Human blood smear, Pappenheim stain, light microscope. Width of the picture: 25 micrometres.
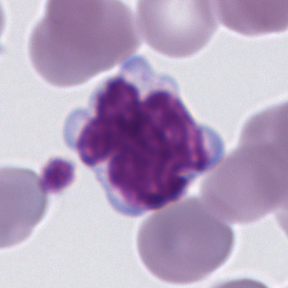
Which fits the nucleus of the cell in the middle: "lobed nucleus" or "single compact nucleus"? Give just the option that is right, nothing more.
Lobed nucleus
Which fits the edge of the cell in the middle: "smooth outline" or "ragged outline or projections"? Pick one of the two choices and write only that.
Ragged outline or projections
